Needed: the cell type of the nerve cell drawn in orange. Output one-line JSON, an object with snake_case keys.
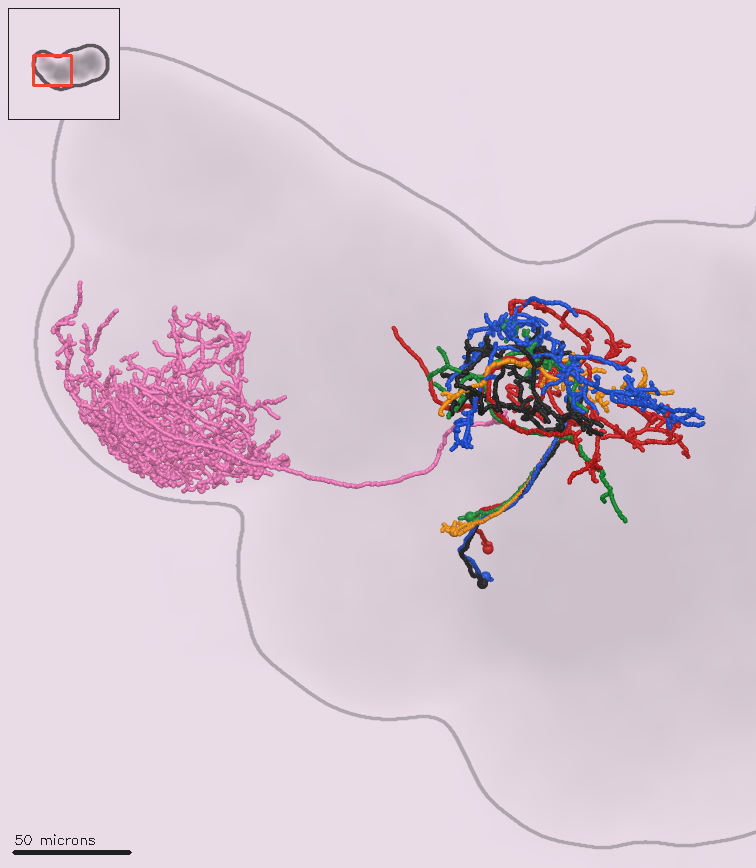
{"cell_type": "IN06A022"}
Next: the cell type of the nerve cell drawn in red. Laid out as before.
{"cell_type": "IN06A057"}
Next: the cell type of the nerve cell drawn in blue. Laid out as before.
{"cell_type": "IN06A070"}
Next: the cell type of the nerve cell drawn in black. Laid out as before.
{"cell_type": "IN06A122"}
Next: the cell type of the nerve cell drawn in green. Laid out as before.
{"cell_type": "IN06A011"}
